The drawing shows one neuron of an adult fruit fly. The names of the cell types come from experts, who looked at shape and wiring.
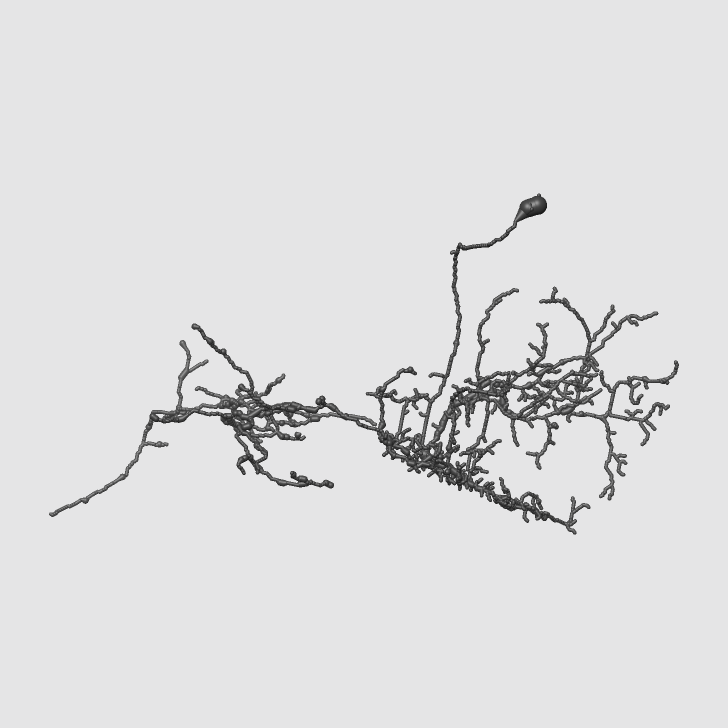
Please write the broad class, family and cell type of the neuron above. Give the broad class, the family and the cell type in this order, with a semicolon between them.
nerve-cord intrinsic neuron; hemilineage 01A; IN01A046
